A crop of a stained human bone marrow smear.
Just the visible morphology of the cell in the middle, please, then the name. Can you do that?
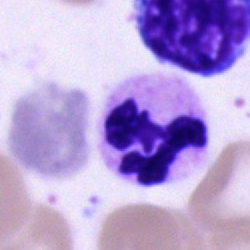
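Round, smooth outline on that one. Chromatin's dark purple and coarsely clumped. Plenty of pale pinkish-lilac cytoplasm, with only fine, faint pinkish granules in it. It's a segmented neutrophil.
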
